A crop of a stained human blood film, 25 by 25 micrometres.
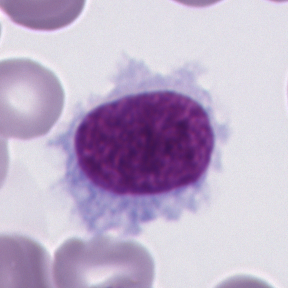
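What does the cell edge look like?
Ragged, with fine hair-like projections all the way around.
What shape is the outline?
Roughly oval rather than angular.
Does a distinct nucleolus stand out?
No, none stands out.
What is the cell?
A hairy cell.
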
